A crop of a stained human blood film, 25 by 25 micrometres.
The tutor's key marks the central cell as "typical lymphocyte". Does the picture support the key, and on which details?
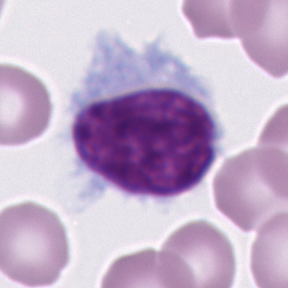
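Check one, the cell edge: fine hair-like projections fringe the cytoplasm, most plentiful along the upper edge. Check two, the cytoplasm: pale greyish blue, with no granules. Check three, the chromatin: evenly mottled, without large dark clumps. Check four, the nucleus: oval, about 12 by 9 micrometres, with a smooth outline and no notch or fold.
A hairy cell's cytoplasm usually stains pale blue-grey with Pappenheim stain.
The cytoplasm here matches that, which speaks for hairy cell.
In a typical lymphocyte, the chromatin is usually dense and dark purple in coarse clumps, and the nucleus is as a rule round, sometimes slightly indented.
The evenly mottled chromatin without large clumps and the oval nucleus both count against typical lymphocyte. The cell is a hairy cell, not a typical lymphocyte.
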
